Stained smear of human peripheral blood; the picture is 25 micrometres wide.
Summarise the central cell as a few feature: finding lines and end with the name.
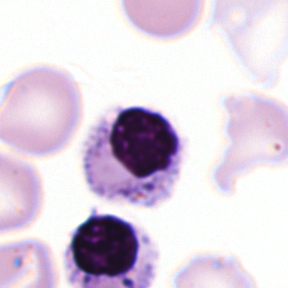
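Nucleus: off-centre, toward the upper right
Chromatin: dense, dark purple, coarsely clumped
Cytoplasm: moderate pale lilac rim, mostly on the lower-left side of the nucleus
Granules: scattered purple, mostly near the cell edge
Size: about 9 micrometres across
Name: normoblast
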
